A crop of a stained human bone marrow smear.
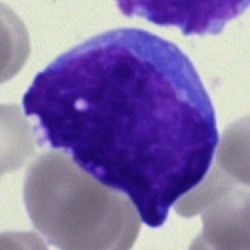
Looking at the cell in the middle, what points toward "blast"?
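For a blast: the nucleus fills most of the cell, lying toward the lower left.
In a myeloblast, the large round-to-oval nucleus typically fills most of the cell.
Cytoplasm only a narrow crescent, mainly along the upper right side.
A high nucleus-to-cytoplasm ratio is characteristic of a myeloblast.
Cytoplasm stained blue, also in keeping.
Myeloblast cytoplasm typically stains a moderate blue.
Simply seen: a single small white round spot in the upper left part of the nucleus.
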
